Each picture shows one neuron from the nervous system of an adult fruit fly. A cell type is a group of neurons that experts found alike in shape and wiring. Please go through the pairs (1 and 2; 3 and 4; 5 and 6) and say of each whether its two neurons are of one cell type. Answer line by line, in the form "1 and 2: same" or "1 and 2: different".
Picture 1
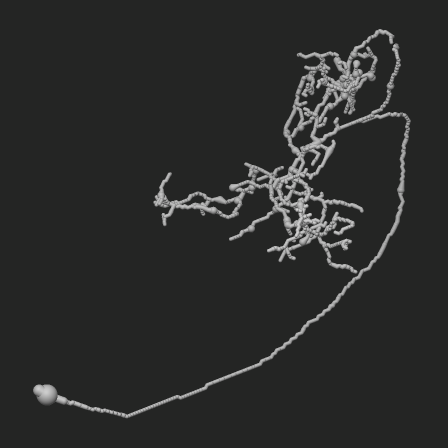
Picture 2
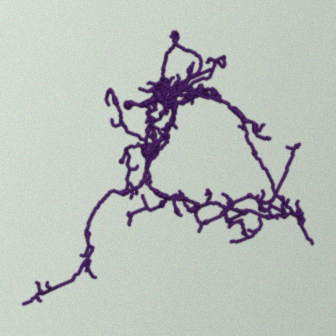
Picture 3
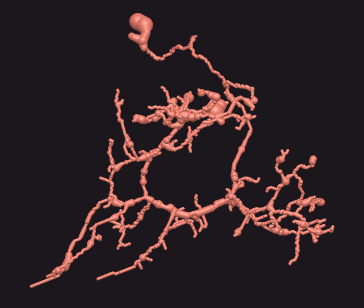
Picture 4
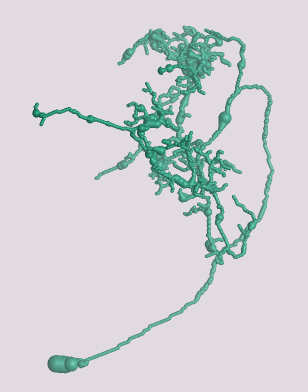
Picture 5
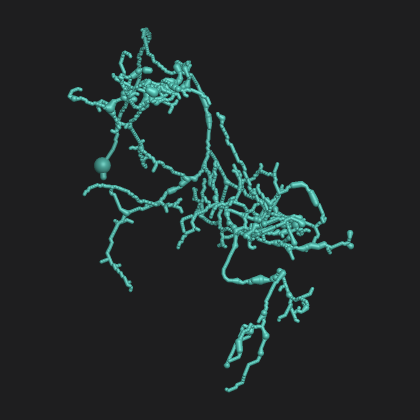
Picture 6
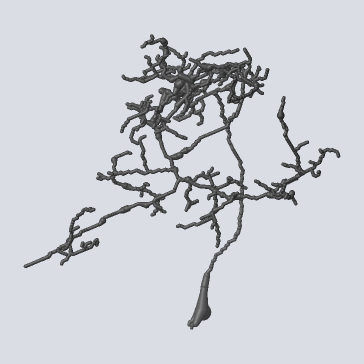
1 and 2: same
3 and 4: same
5 and 6: same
